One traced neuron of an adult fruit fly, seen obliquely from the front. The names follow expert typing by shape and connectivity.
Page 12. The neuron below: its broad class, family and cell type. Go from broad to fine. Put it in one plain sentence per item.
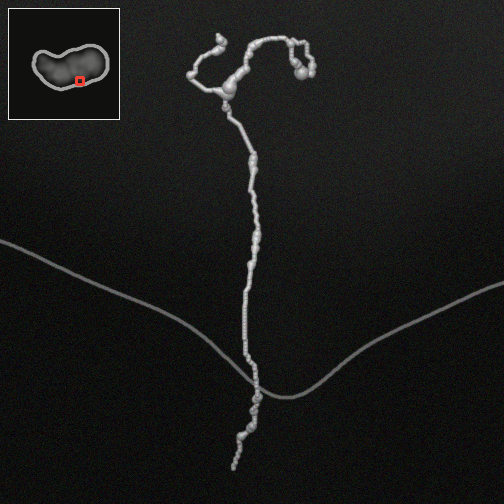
A sensory neuron entering the brain of class mechanosensory, type BM_InOm.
